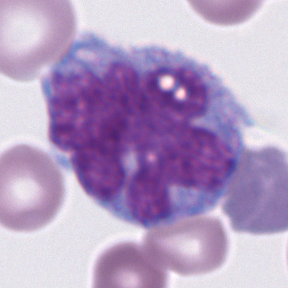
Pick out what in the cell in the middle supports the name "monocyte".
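No distinct granules seen in the cytoplasm. Outline slightly irregular, with a finely frayed edge. Red cells lie against the lower and right edges of the cell.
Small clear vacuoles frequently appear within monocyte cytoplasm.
Here the two small bright white dots lie over the upper right part of the nucleus, not within the cytoplasm. Cell: monocyte.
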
